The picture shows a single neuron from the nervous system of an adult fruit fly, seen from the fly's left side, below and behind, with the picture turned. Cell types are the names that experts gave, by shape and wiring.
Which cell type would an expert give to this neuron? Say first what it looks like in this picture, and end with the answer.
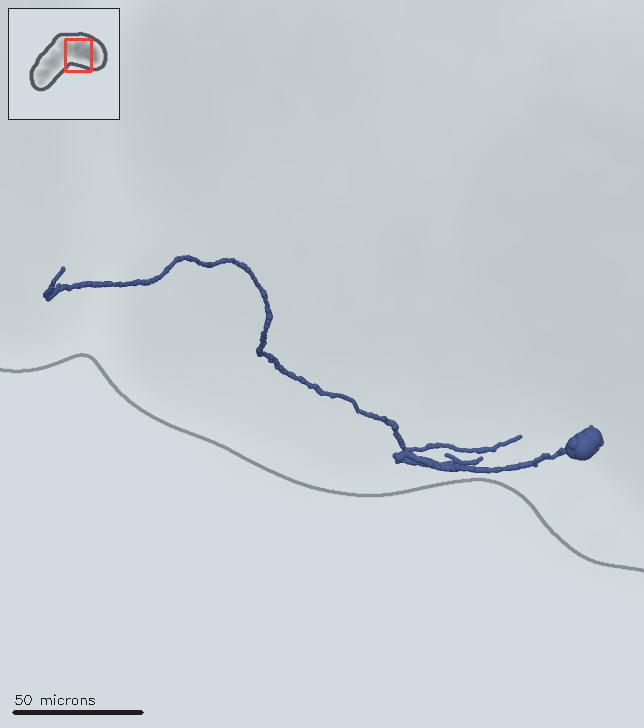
Its cell body lies on the right of the picture. By the scale bar it is about 200 microns wide in this view. It is of cell type DNES3.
